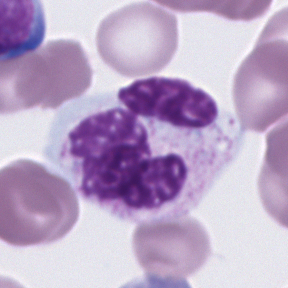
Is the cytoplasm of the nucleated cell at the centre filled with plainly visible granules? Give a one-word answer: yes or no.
Yes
